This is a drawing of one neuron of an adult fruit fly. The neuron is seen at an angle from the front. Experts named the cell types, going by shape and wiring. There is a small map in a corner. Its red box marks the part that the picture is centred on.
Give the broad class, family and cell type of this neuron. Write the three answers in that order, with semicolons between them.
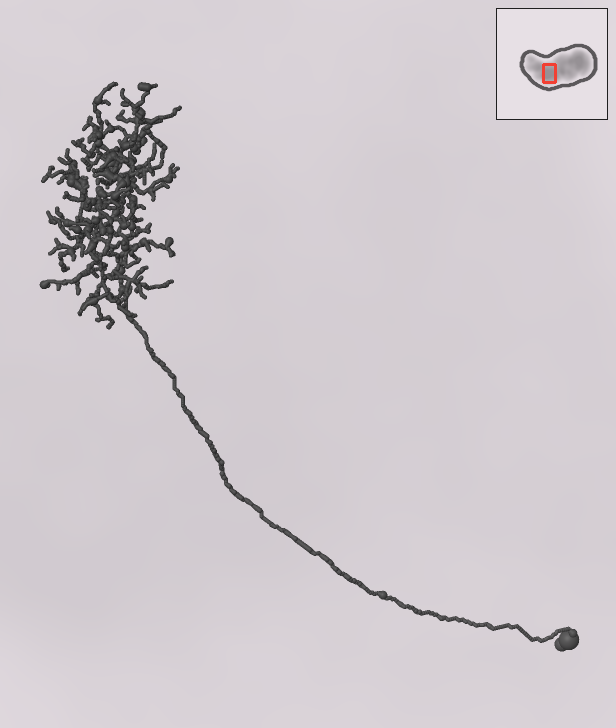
optic-lobe intrinsic neuron; Pm; Pm1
